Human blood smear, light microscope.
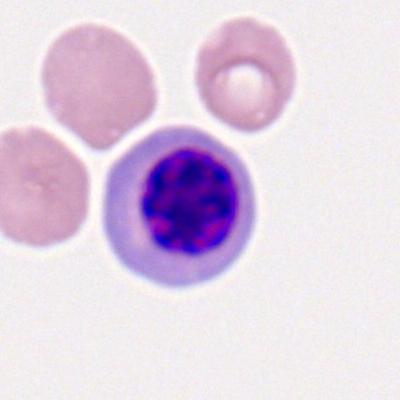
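Erythroblast in the middle of a stained human blood smear, light microscope. First, the outline is smooth and round. Second, the nucleus sits slightly off-centre, toward the upper right of the cell. Third, the chromatin is dense and coarsely clumped, with dark purple blocks separated by paler patches. Last, a moderate rim of pale lilac-grey cytoplasm surrounds the nucleus.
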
